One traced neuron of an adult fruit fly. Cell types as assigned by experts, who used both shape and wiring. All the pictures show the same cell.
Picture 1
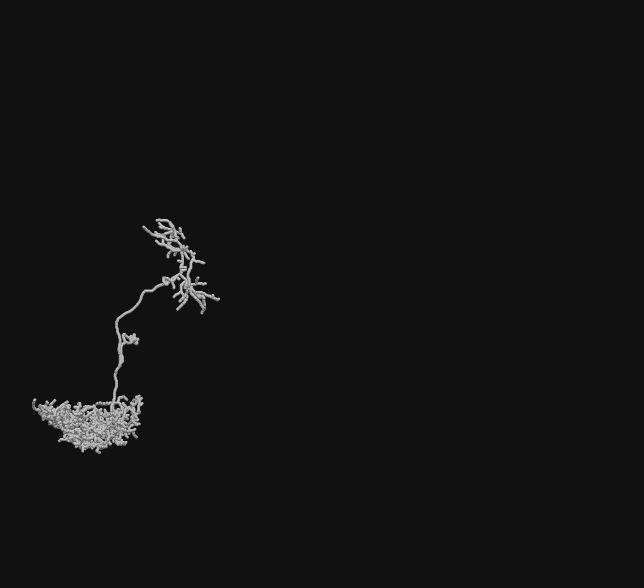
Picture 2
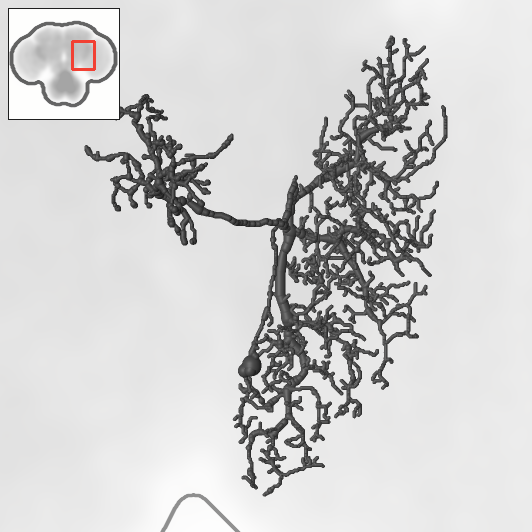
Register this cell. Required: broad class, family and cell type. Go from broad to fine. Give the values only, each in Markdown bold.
**visual projection neuron**, **LC**, **LC31b**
